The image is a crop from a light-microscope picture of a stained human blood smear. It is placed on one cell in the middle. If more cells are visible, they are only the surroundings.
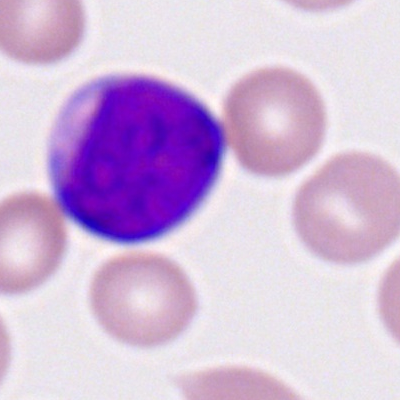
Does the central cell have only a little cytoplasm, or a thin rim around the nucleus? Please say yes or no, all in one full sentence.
Yes, the nucleus of this cell fills most of it.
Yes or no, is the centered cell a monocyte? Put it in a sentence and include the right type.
No, it is a blast rather than a monocyte that the middle of the crop contains.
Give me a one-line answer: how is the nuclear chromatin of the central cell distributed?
In this nucleus, the chromatin is arranged in coarse clumps.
